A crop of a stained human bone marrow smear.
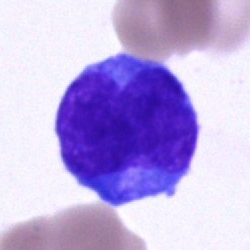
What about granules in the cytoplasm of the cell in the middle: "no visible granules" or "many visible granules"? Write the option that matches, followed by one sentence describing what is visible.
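No visible granules. No granules are visible in the cytoplasm.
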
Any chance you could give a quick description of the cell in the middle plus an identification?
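The nucleus occupies most of the cell and has dark purple chromatin with a mottled texture. The cytoplasm forms a thin, deep blue rim, seen most at the bottom of the cell. The cell is a blast.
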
